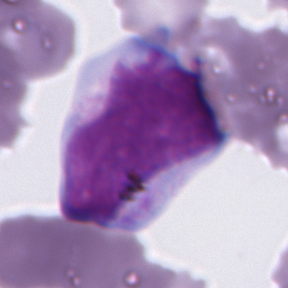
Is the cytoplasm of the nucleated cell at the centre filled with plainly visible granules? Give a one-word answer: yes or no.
No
